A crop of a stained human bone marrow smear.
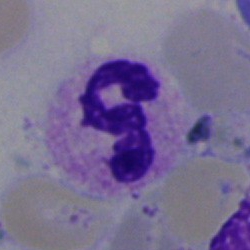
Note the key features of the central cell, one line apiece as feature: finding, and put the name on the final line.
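Nucleus: curved, lobed band, roughly S-shaped
Chromatin: dense, dark purple, clumped
Cytoplasm: plentiful, pale pink
Granules: fine, pinkish-lilac, spread throughout
Cell type: segmented neutrophil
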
